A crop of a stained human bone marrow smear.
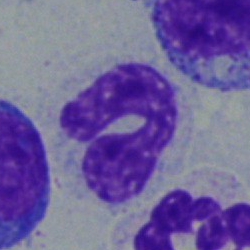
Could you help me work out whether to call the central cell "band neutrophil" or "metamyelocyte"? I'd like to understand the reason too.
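I'd call it a band neutrophil rather than a metamyelocyte. Following the nucleus, its bend lies on the right, so the U opens to the left. The chromatin is dark purple and clumped, with small pale spots scattered through it. As for the cytoplasm, it's very pale greyish-lilac, not blue. And its granules are only faint and fine; I see no coarse dark ones.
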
